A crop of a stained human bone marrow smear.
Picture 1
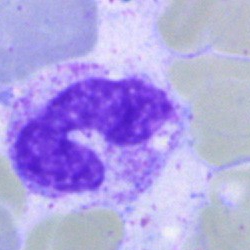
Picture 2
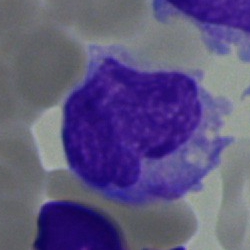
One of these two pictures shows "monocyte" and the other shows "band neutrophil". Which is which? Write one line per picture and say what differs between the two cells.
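In picture 1 we see a band neutrophil: Fine pinkish-purple granules are scattered throughout the cytoplasm.
In picture 2 we see a monocyte: No distinct granules are seen in the cytoplasm.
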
